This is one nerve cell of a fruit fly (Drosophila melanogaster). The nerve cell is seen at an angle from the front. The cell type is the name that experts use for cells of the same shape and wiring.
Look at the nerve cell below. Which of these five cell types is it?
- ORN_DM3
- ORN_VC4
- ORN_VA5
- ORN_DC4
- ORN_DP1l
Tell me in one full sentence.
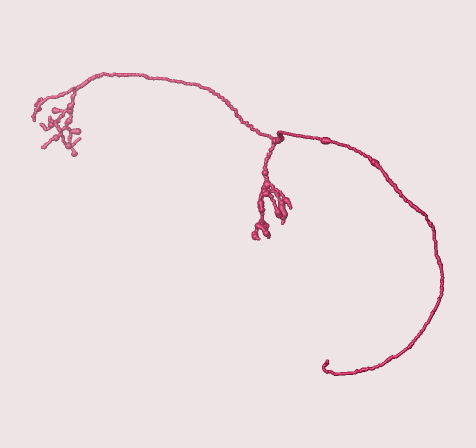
By cell type, this neuron is classified as ORN_DC4.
